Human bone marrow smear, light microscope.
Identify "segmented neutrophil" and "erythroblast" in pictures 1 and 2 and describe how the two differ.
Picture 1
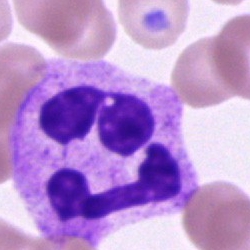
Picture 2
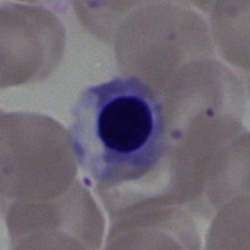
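Picture 1: segmented neutrophil. Picture 2: erythroblast. In picture 1 the cytoplasm is abundant and pale lilac, whereas in picture 2 it forms a rim that is widest on the lower left side of the nucleus. The erythroblast's chromatin is dense and very dark, with little visible texture.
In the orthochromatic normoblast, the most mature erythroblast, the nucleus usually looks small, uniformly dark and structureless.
No granules are seen in the erythroblast's cytoplasm.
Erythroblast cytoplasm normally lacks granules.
Outlines differ: roughly round with a slightly angular edge in picture 1, irregular rather than a smooth circle in picture 2. Neither nucleus shows a nucleolus.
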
